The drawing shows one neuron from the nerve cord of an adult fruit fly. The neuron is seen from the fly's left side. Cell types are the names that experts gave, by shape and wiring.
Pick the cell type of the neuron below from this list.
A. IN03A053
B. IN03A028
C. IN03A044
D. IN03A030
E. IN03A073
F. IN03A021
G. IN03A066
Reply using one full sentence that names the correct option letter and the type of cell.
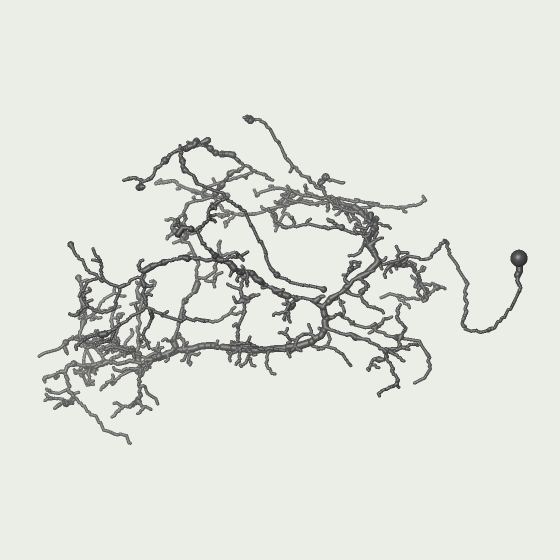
Option G states the cell type of the neuron, which is IN03A066.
